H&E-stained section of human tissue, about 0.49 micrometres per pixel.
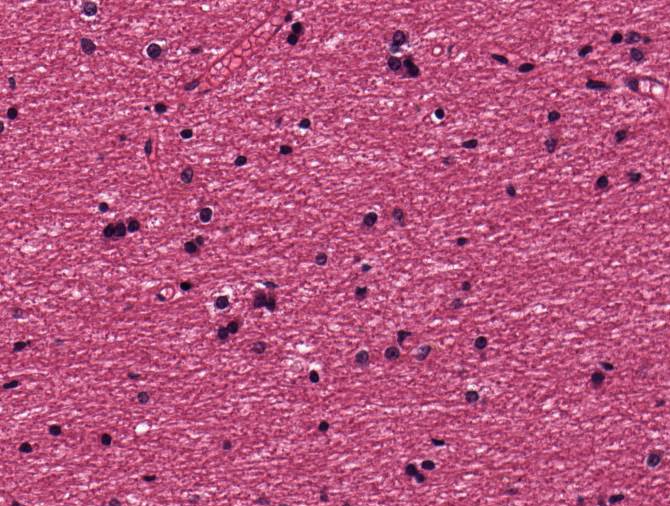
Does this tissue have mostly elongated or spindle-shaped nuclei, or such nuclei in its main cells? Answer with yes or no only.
No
